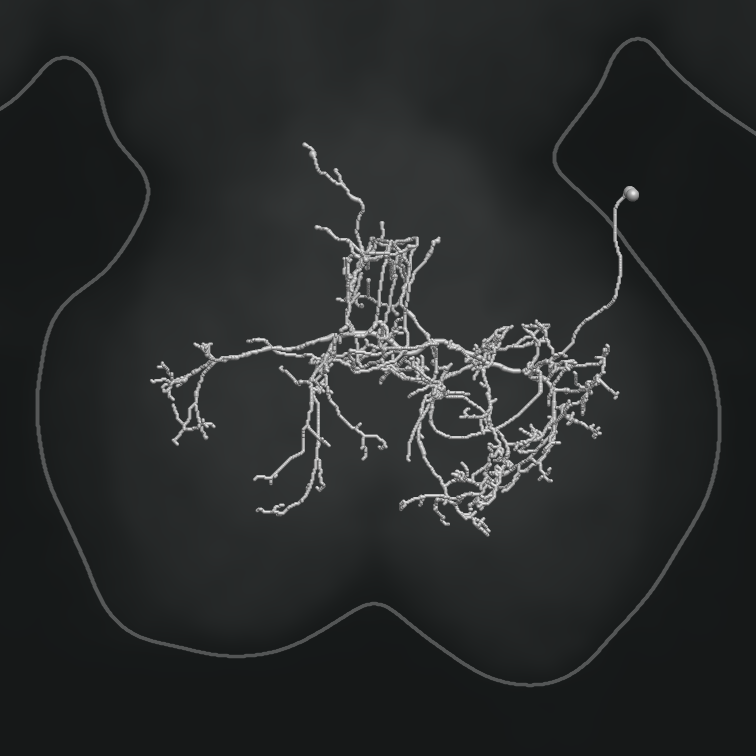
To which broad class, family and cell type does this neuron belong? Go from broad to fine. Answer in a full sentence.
A nerve-cord intrinsic neuron of hemilineage 17A, type IN17A042.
